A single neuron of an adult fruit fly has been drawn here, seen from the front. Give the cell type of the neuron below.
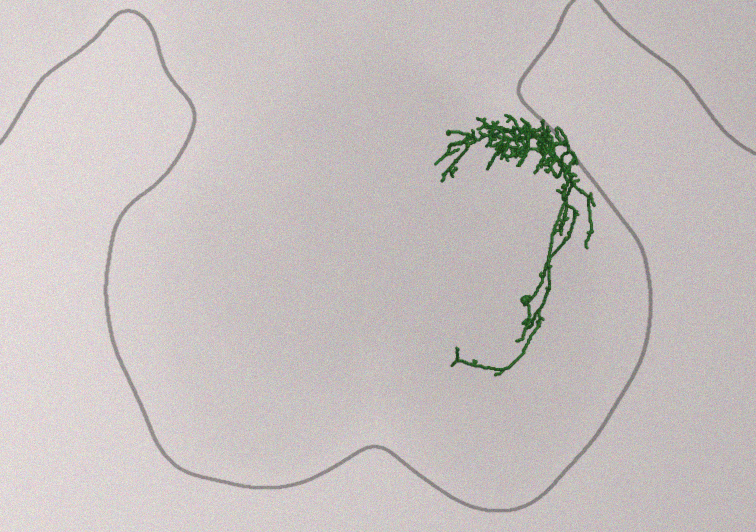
IN13A068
